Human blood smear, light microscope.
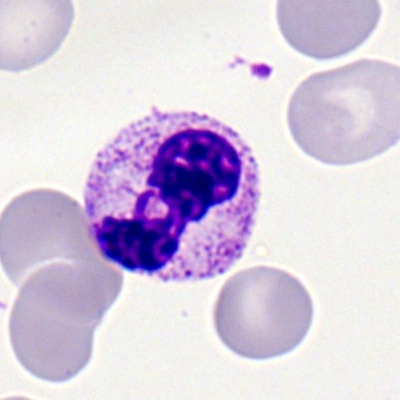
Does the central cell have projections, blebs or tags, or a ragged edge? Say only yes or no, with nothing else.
No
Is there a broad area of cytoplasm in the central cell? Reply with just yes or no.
Yes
